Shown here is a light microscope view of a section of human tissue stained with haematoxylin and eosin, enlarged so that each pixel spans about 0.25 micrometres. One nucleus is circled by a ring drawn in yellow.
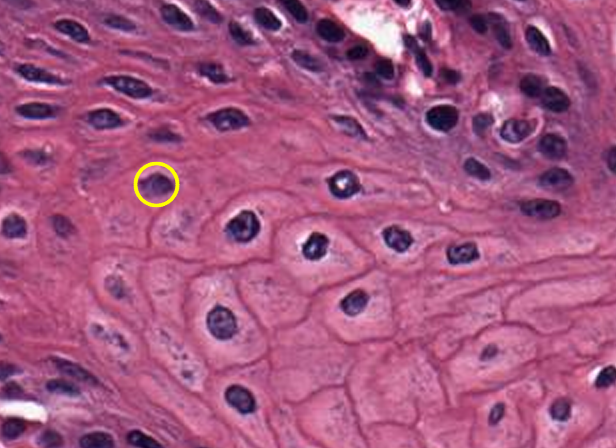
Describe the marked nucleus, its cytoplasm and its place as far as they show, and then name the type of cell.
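The nucleus sits roughly in the middle of the cell, with pink cytoplasm on all sides. The cytoplasm is pink, plentiful and finely grainy. The cell's outline is drawn by thin darker pink lines shared with tightly packed neighbouring cells, with no gaps between them. The marked cell is a squamous epithelial cell.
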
